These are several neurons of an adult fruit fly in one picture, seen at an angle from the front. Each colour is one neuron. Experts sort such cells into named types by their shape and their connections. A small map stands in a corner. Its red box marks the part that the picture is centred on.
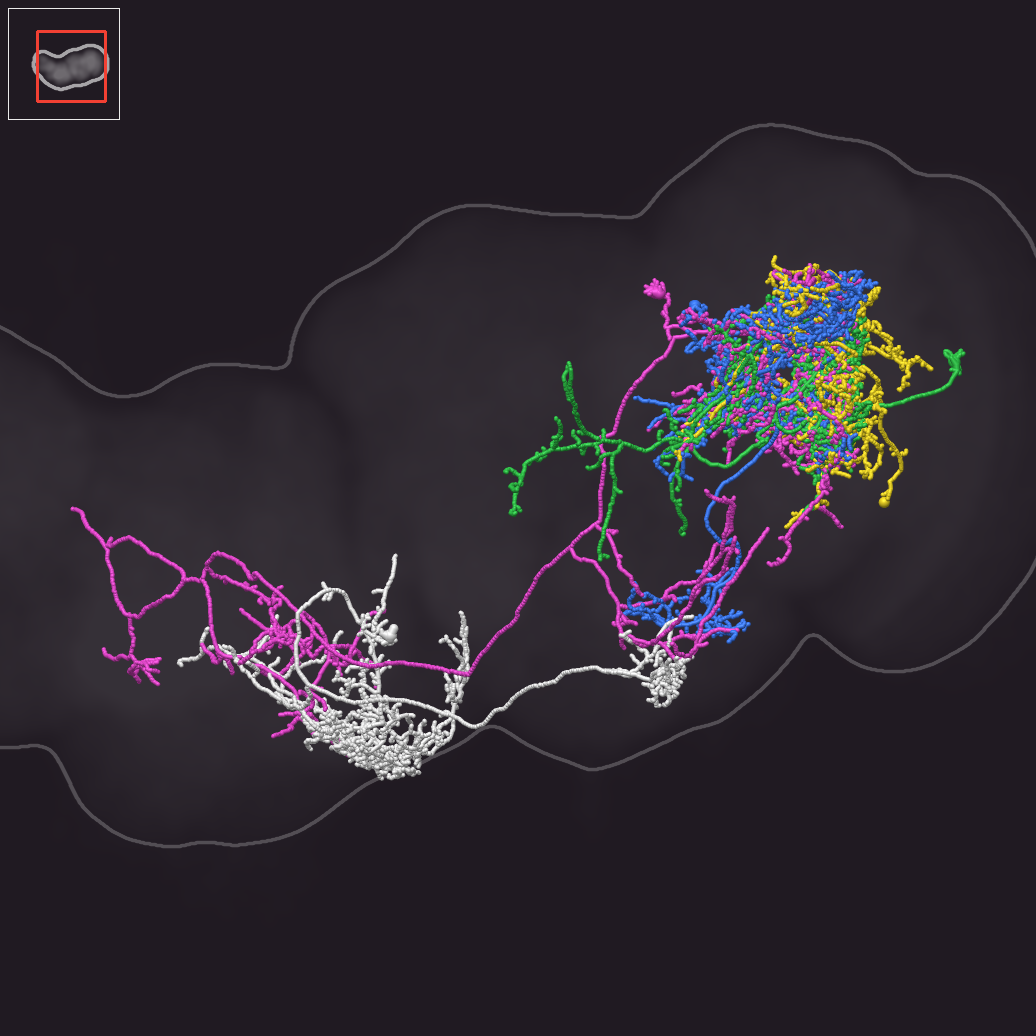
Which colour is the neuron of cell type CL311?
blue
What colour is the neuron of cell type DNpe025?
magenta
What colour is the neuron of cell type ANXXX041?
white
